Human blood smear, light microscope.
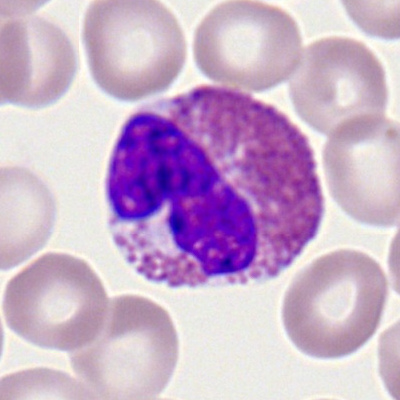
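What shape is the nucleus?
It has two lobes.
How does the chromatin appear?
Dark purple and coarsely clumped.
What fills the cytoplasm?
Coarse granules, tightly packed.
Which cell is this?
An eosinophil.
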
